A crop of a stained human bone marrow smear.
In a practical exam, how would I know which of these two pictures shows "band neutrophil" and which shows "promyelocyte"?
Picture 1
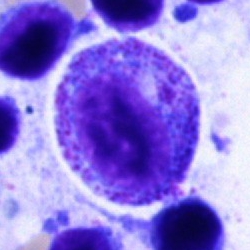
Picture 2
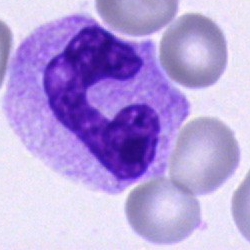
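In picture 1 lies a promyelocyte; picture 2 holds a band neutrophil. The promyelocyte's nucleus sits roughly in the centre of the cell, granules lie over its edges as well, and the cytoplasm between the granules is pale blue.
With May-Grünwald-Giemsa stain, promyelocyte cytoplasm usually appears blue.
A thin pale gap separates this cell from its neighbours. The band neutrophil is roughly round with a slightly uneven edge, and its nucleus is a curved band shaped like the letter C, open toward the right.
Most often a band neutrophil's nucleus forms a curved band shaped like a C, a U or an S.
Its chromatin is dark purple and clumped, with lighter patches between the clumps, and no nucleoli can be seen.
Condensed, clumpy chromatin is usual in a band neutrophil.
Its cytoplasm is abundant and pale lilac, without vacuoles.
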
